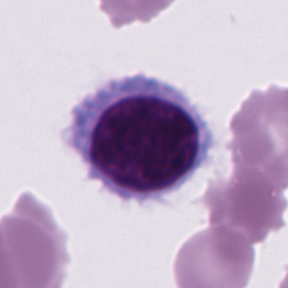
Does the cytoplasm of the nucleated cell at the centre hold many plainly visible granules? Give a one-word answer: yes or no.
No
